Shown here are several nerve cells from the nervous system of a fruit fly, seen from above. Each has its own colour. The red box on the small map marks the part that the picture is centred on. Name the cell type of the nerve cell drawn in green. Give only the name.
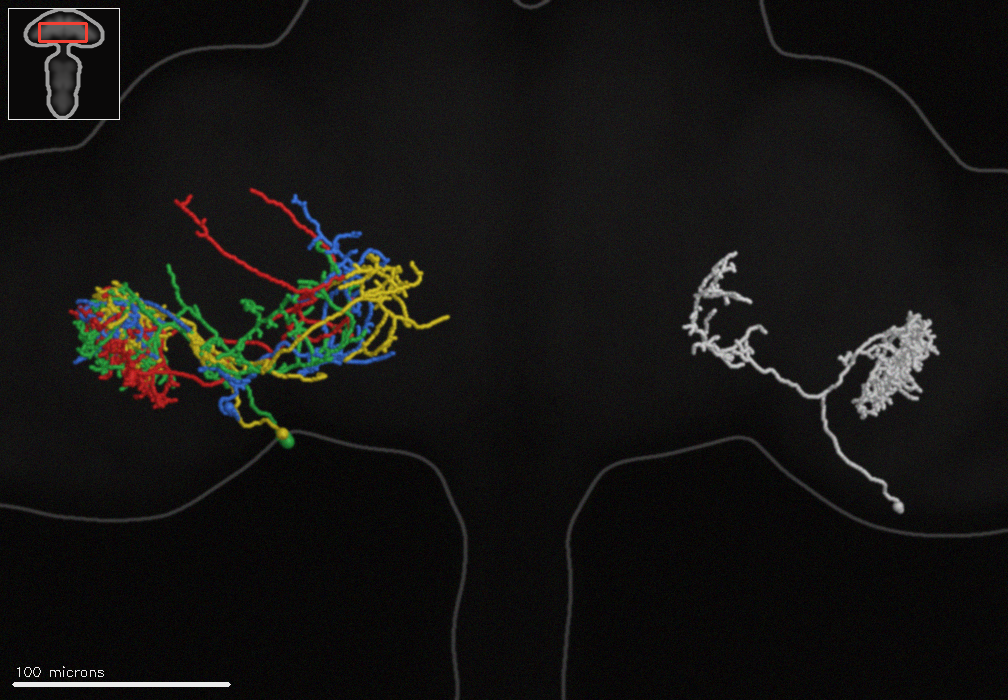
LoVP44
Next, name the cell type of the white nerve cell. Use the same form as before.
LoVP62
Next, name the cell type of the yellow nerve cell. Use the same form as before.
LoVP56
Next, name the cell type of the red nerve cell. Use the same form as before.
LoVP57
